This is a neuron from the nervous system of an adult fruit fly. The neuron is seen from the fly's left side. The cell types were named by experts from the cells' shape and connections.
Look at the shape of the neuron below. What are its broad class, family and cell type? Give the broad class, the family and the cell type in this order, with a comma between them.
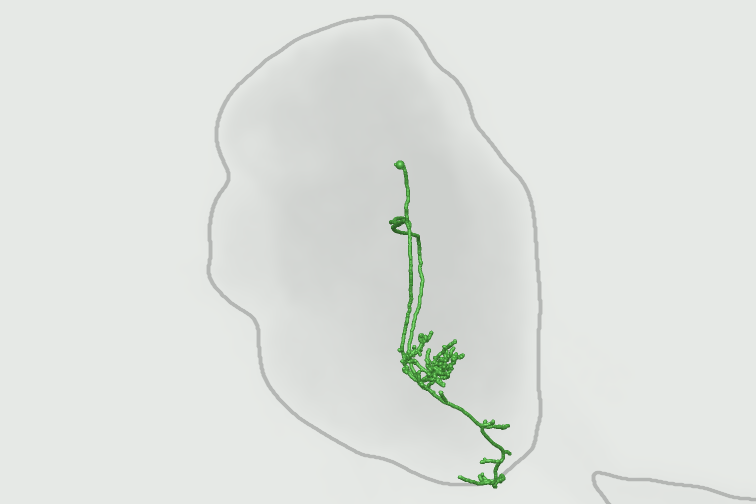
optic-lobe intrinsic neuron, hemilineage VPNp1_lateral, LC14b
